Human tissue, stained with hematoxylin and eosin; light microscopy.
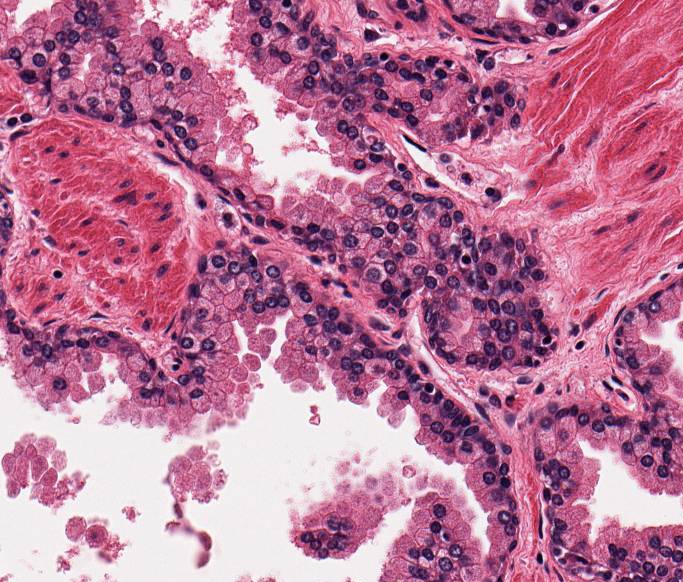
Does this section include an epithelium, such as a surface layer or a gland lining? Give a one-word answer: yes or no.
Yes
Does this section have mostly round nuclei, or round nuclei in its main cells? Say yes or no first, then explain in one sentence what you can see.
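Yes. The epithelial nuclei are small, round and darkly stained, and sit toward the base of the cells.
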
